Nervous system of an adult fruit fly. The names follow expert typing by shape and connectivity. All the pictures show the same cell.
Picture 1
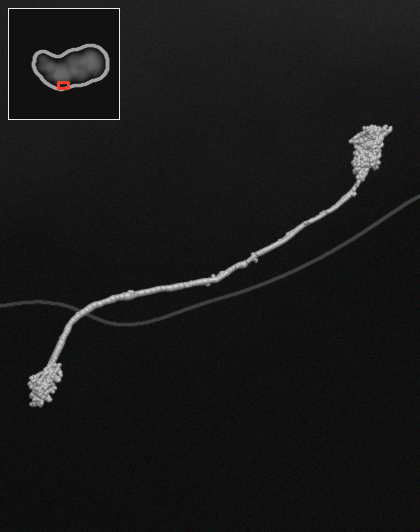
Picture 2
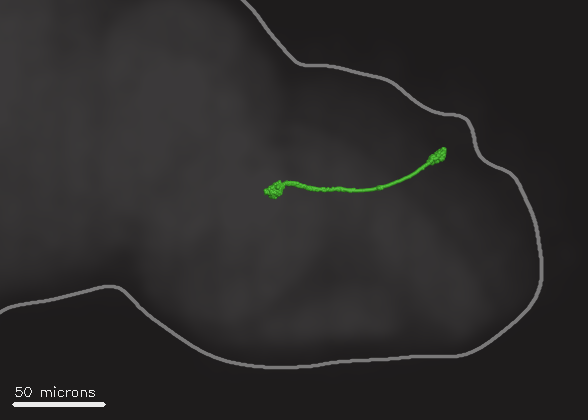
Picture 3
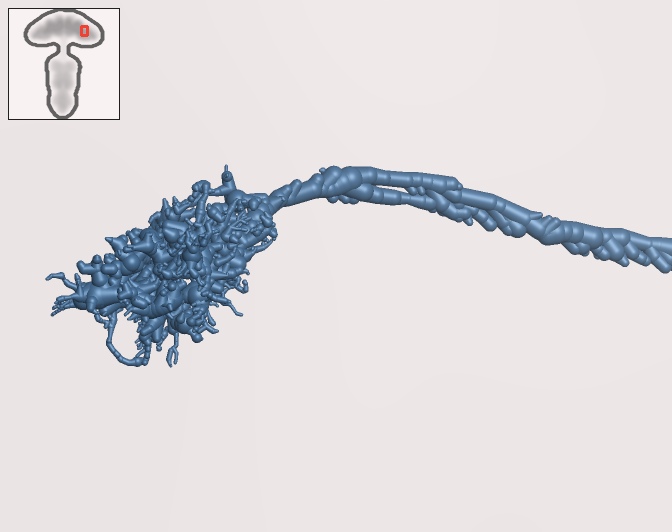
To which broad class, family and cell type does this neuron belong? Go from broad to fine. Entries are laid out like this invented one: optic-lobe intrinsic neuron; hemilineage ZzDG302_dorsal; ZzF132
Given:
optic-lobe intrinsic neuron; L; L2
